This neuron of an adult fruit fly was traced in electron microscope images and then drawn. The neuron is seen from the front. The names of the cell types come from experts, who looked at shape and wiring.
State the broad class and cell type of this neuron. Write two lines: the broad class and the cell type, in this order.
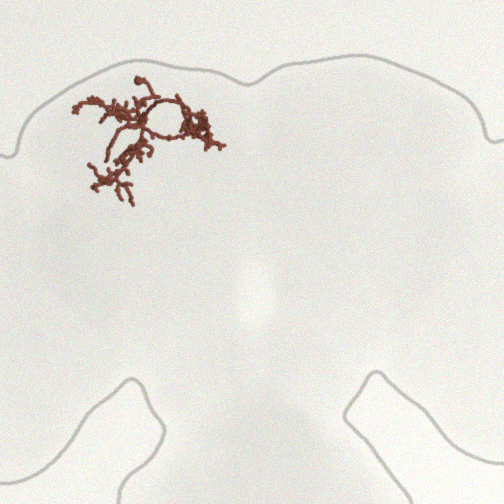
central-brain intrinsic neuron
SMP239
